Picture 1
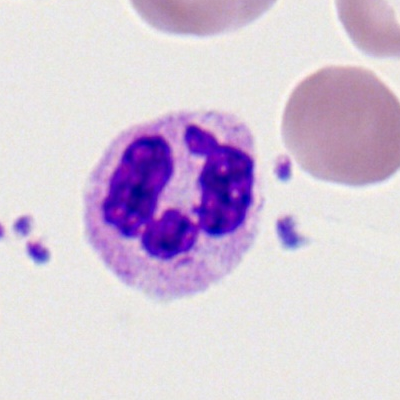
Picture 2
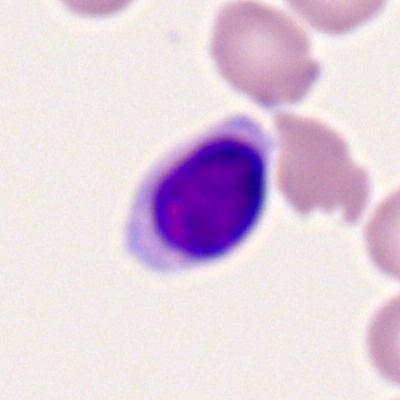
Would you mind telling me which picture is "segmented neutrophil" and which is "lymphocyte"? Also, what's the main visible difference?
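Picture 1 shows a segmented neutrophil, and picture 2 shows a lymphocyte. Nucleus first: in picture 1 it is divided into several separate lobes grouped around a paler central area, and no nucleoli can be seen in it.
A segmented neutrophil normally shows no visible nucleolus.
Chromatin next: in picture 1 it is dark purple and coarsely clumped, while in picture 2 it stains dark purple and looks dense.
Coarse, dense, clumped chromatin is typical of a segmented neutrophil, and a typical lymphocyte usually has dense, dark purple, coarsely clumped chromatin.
Cytoplasm colour: picture 1 has abundant, pale pinkish-lilac cytoplasm, whereas picture 2 has pale blue cytoplasm.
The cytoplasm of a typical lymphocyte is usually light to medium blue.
Granules: picture 1 holds fine, faint pinkish granules rather than large coloured ones, and picture 2 shows no granules in its cytoplasm.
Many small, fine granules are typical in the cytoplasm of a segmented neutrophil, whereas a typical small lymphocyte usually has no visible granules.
Vacuoles: no distinct ones are seen in the cytoplasm of picture 1. Outline and surface: the cell in picture 2 is oval, its long axis running from lower left to upper right, and its surface is smooth, without projections. Finally, a red cell lies against the upper-right edge of the cell in picture 2.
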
